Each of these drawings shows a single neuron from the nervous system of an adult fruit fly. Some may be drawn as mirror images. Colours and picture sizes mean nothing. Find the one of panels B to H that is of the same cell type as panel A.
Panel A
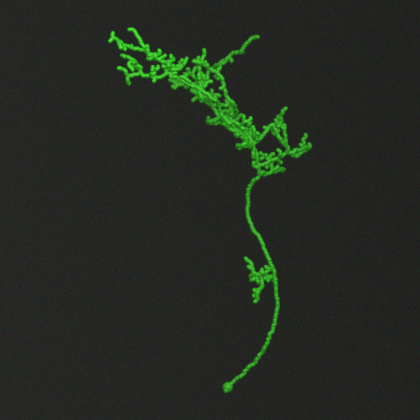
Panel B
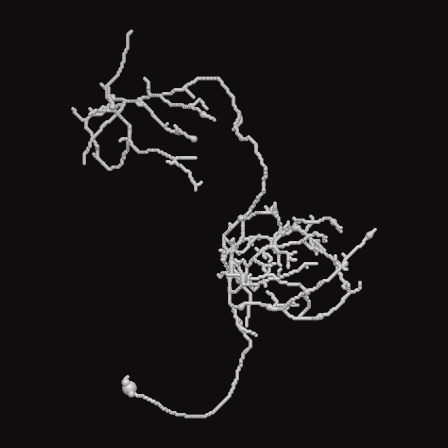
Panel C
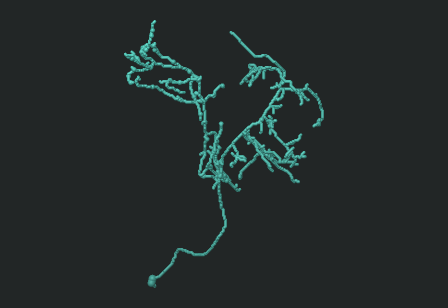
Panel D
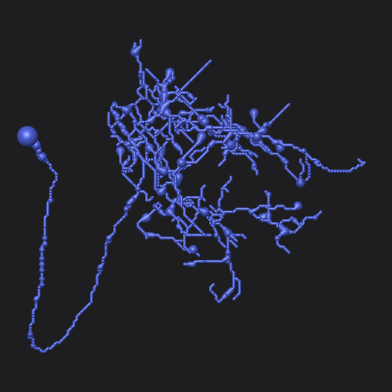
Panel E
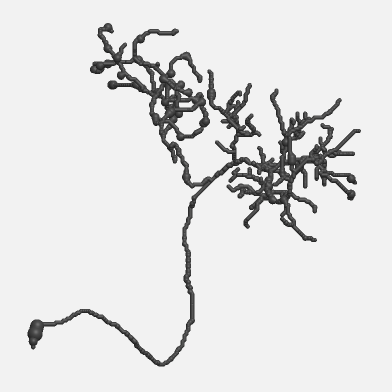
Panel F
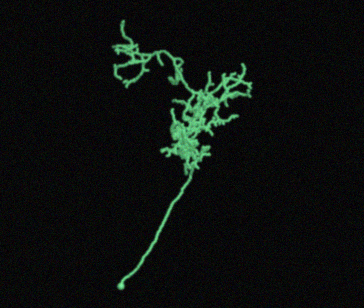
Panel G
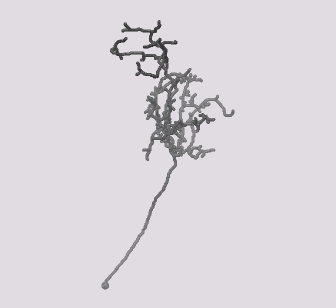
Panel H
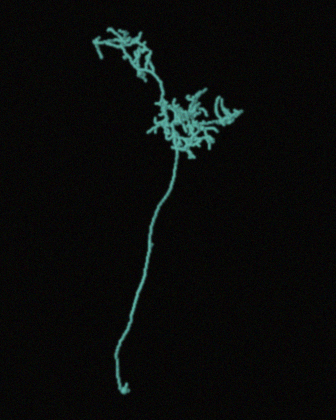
H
